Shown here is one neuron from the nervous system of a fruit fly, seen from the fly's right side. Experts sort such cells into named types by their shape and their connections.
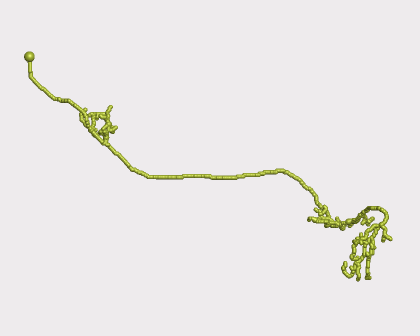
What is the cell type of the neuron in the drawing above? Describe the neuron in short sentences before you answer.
The cell body can be seen at the upper left of the picture. As drawn here it is wider than it is tall. Its broad class is central-brain intrinsic neuron. It is of cell type PFNp_a.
